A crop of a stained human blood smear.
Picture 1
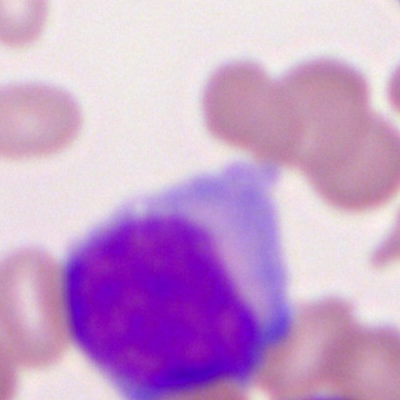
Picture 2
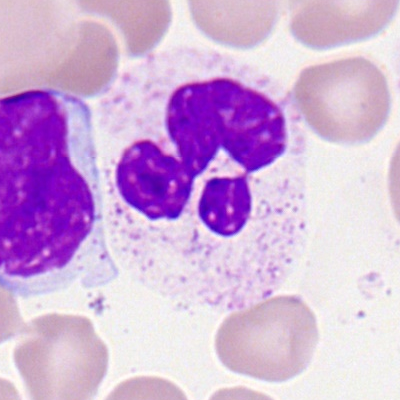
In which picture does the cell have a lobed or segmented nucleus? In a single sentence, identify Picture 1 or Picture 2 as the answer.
Picture 2 shows a cell whose nucleus is divided into segments.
